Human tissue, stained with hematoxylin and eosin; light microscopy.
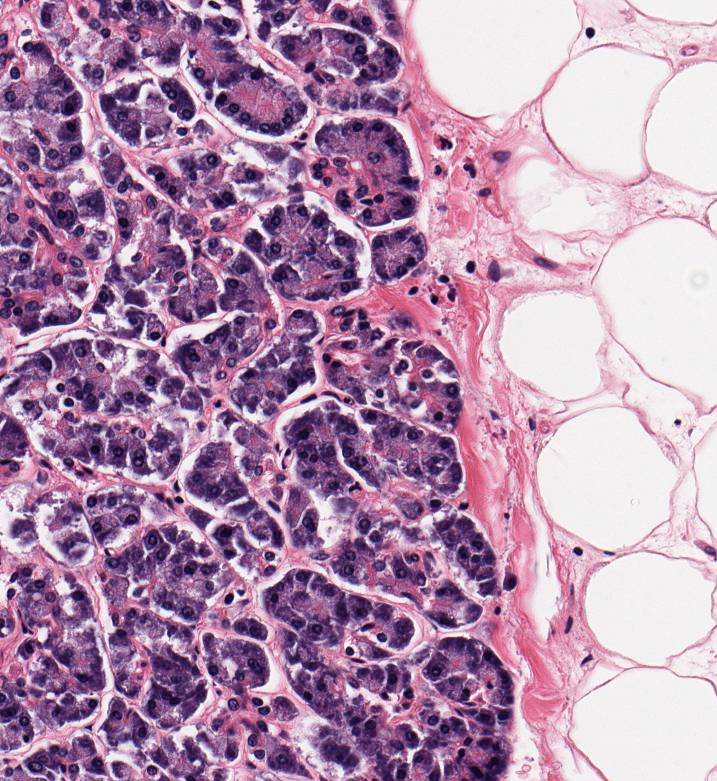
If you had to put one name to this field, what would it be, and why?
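Exocrine pancreas. Closely packed serous acini, rounded to elongated, fill the left two-thirds; fat at right edge. Acinar cytoplasm dark purple, granular; nuclei small, round, dark, basal. Both match the usual acinar cell: basophilic cytoplasm, round basal nuclei. Brunner glands ruled out: their cells usually have pale, foamy mucous cytoplasm and flattened basal nuclei, unlike the purple cytoplasm and round nuclei seen.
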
